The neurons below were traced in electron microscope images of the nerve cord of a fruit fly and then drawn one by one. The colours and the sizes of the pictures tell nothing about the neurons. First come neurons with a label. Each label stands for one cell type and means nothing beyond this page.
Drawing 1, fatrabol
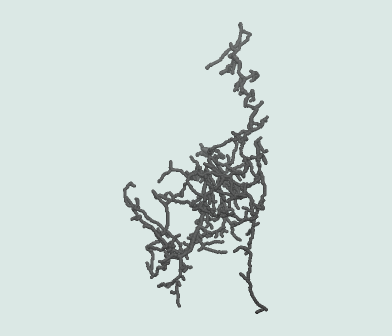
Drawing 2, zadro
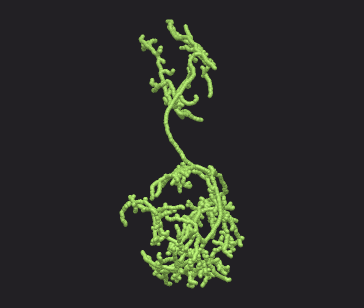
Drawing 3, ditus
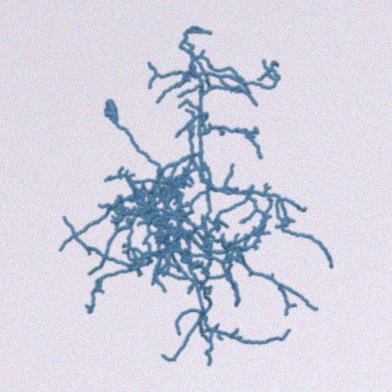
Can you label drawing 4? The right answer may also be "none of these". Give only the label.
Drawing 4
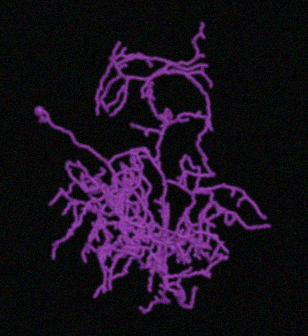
ditus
